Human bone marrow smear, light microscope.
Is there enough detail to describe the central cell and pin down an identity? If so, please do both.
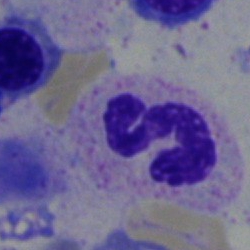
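First point, the nucleus: a curved mass, pinched at a narrow waist into a left part and a right part. Second, its chromatin, which is dark purple and coarsely clumped. Third, no nucleoli are visible in the nucleus. Fourth, the cytoplasm shows no vacuoles. This is a segmented neutrophil.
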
